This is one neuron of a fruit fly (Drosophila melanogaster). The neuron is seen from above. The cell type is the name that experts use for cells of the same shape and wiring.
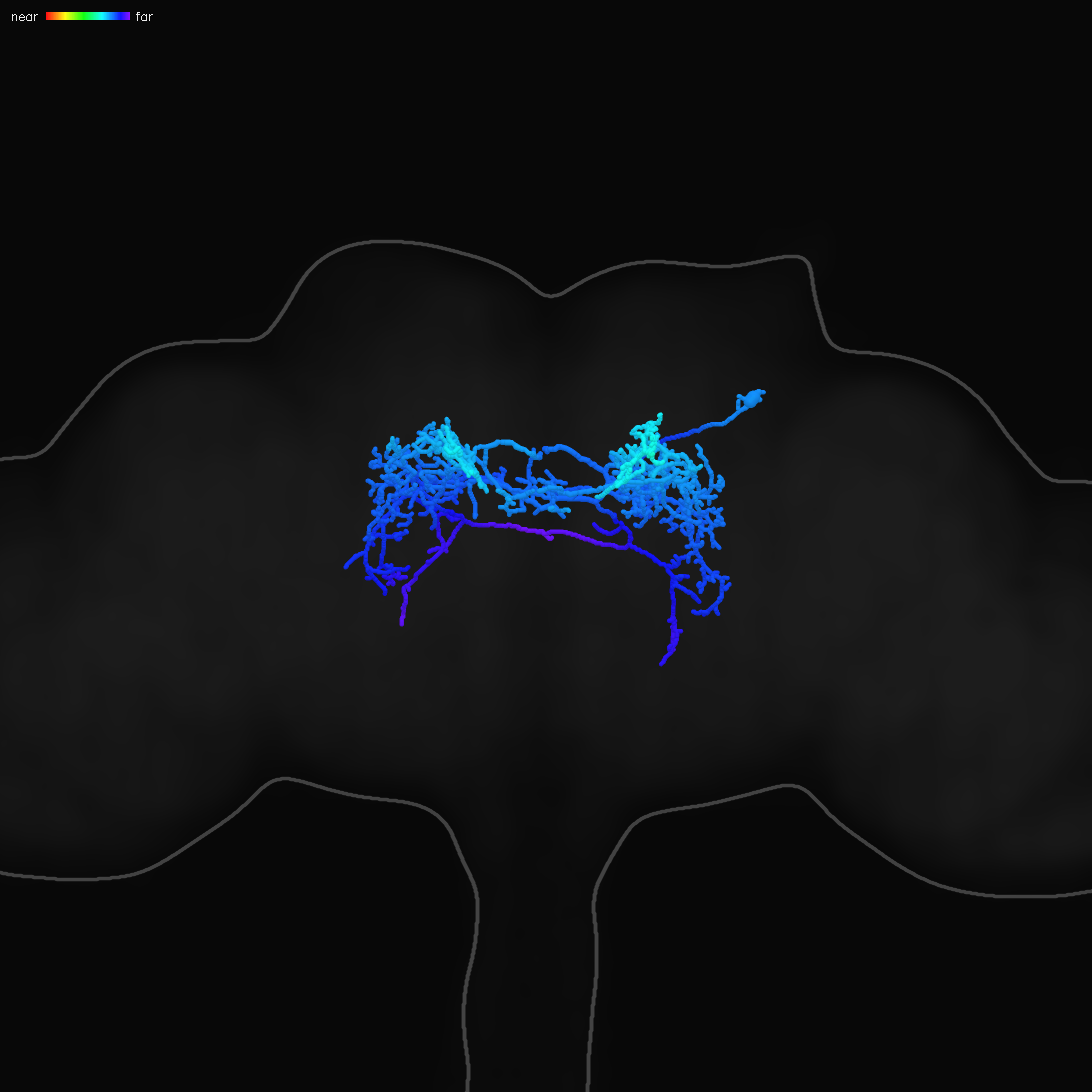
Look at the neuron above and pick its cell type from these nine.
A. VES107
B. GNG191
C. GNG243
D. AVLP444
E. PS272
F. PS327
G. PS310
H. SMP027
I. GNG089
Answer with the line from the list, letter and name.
B. GNG191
